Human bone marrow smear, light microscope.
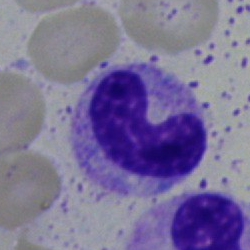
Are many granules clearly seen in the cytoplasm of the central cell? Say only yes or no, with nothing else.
Yes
